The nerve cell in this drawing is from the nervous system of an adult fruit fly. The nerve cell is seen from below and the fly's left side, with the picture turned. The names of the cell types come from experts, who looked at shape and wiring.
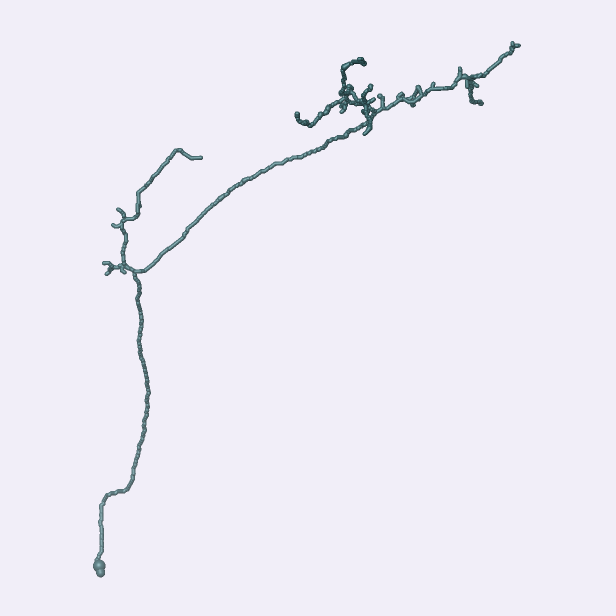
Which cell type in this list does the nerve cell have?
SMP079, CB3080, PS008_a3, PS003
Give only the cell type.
PS008_a3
